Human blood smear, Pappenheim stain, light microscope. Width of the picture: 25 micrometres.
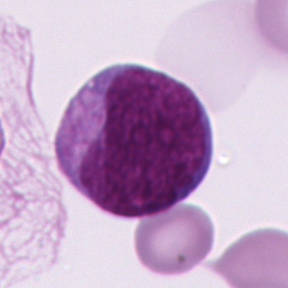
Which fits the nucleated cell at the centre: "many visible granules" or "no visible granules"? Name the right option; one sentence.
This cell has a cytoplasm without visible granules.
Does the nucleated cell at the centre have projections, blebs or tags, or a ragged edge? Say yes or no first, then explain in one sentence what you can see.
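No. The cell outline is round and smooth.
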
